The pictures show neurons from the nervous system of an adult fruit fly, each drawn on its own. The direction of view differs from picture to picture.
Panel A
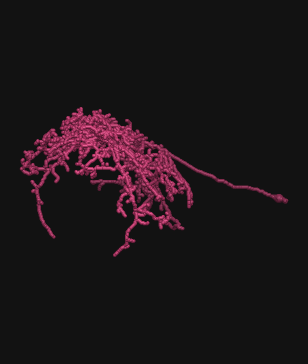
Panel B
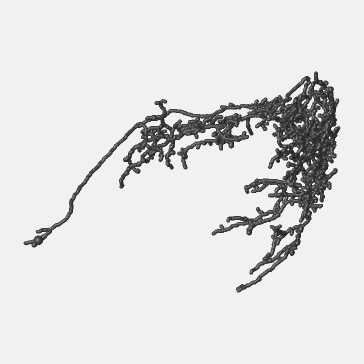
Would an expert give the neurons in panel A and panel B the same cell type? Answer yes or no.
yes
